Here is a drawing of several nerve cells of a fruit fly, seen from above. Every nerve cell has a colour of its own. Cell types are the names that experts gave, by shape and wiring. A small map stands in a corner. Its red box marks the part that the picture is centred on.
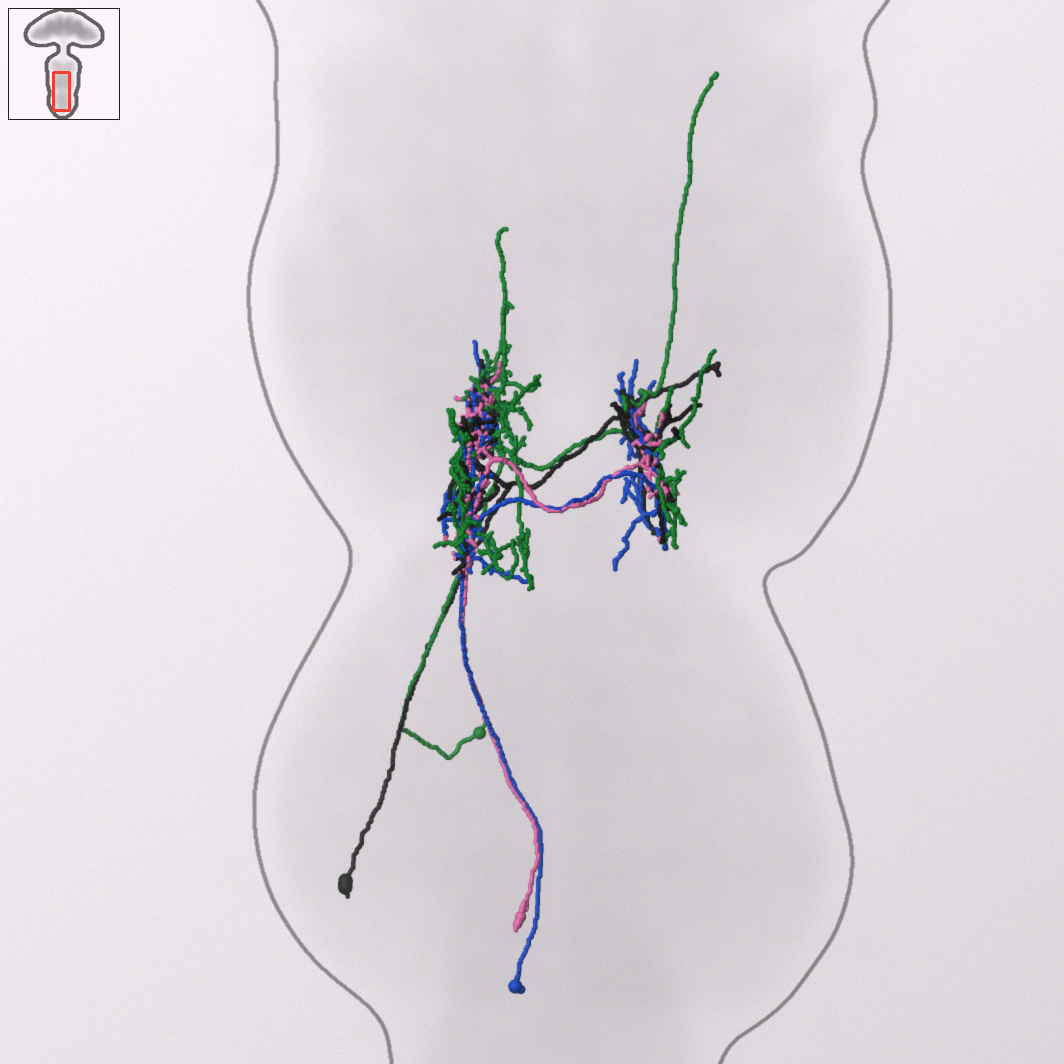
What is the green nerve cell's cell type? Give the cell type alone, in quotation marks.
"IN07B067"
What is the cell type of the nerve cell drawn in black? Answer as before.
"IN07B053"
